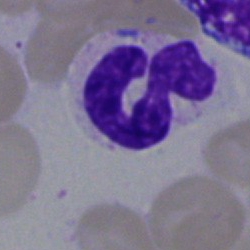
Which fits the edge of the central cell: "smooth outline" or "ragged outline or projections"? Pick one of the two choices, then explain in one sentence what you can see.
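Smooth outline. The cell is round with a smooth outline.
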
